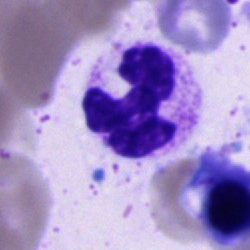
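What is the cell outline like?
Roughly round, with a faint, smooth edge.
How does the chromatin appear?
Dense, dark purple and coarsely clumped.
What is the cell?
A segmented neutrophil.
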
